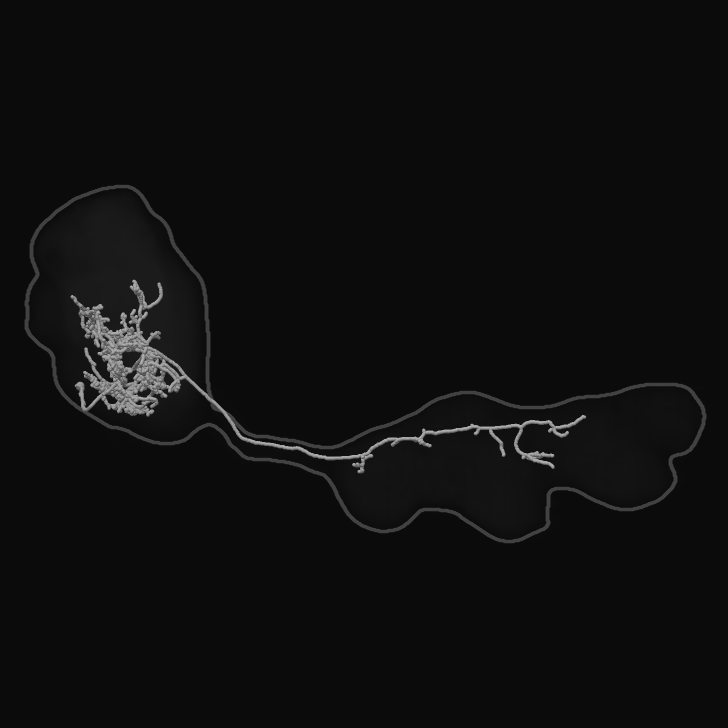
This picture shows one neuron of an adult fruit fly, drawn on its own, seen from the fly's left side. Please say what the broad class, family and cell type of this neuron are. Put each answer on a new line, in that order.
descending neuron
hemilineage MD3
DNge135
